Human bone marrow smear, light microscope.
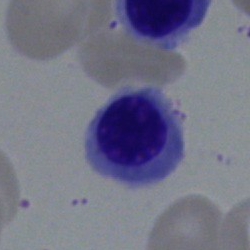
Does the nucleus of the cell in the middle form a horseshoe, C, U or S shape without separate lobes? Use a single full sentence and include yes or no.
No, the cell's nucleus is gathered into one compact round or oval mass.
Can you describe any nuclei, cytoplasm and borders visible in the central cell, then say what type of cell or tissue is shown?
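The nucleus occupies most of the cell, and its chromatin stains a dense, dark purple-blue. No granules are seen in the cytoplasm. Small purple dots lie just outside the upper right edge of the cell. The cell is an erythroblast.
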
